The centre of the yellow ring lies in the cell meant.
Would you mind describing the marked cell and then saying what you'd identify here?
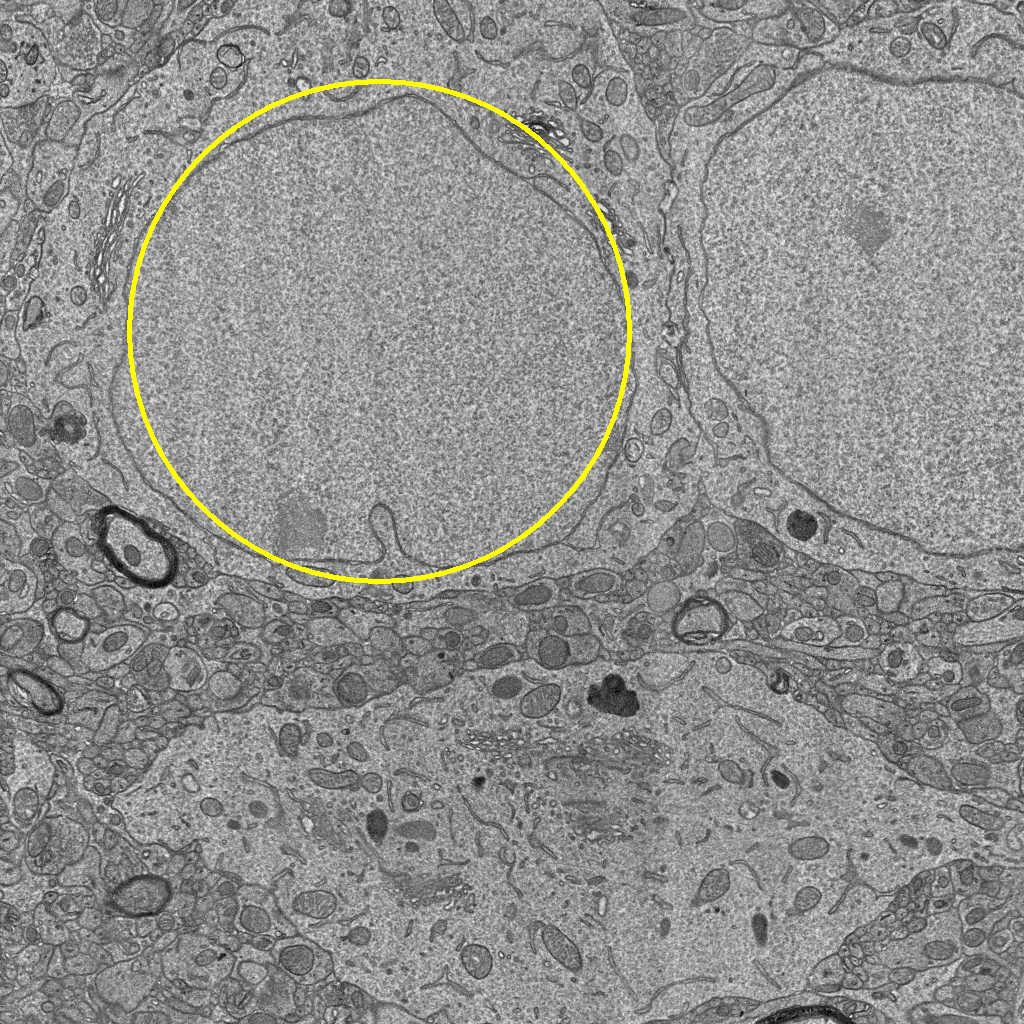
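Most of the ring taken up by a large, nearly round nucleus. Envelope mostly smooth, save one narrow inward fold at the bottom edge. No dense clumps line it; chromatin pale and evenly dispersed. Upper right of the nucleus: a stack of Golgi membranes in the cytoplasm. An excitatory neuron.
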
